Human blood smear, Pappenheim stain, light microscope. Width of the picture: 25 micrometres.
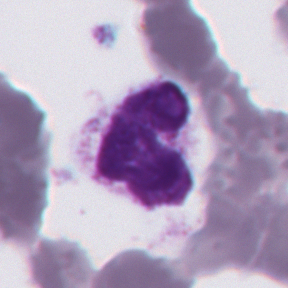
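Segmented neutrophil under the light microscope, showing a nucleus stained dense, dark purple throughout. A deep notch cuts into the right side of that nucleus. Surrounding it, the very pale, almost colourless cytoplasm holds scattered fine pinkish-red granules.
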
